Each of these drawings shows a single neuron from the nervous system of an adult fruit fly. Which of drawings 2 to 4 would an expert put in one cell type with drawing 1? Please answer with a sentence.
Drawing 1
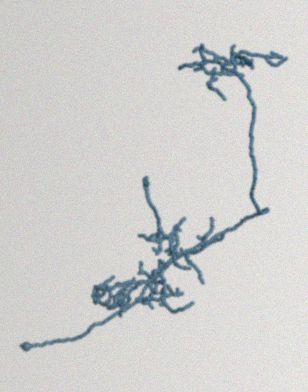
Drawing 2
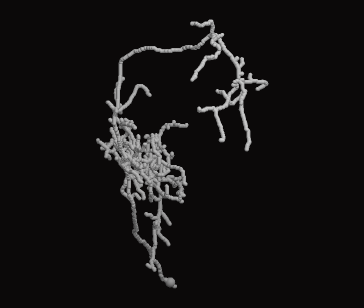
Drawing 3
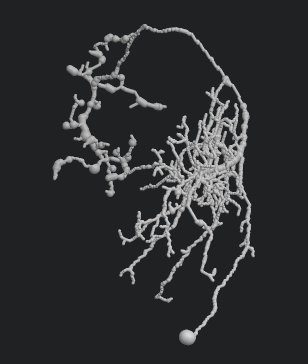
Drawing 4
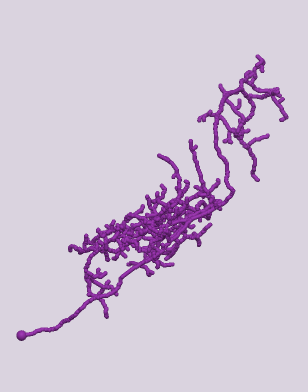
None of them is of the same cell type.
